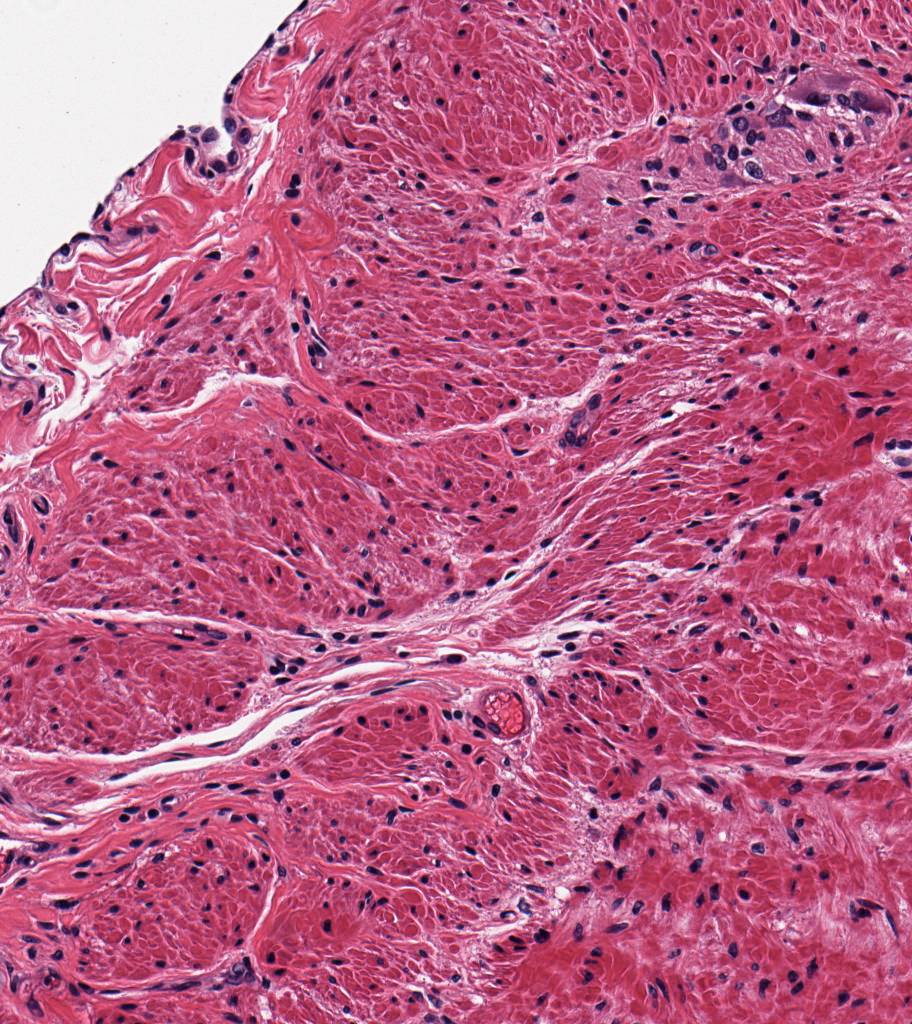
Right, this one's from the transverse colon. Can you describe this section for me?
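You'll see the muscle bundles heading off in different directions, some cut across and others cut along their length. There aren't any glands or epithelium-lined structures anywhere in the field. No fat cells turn up anywhere in it either. Up at the top-left edge, the tissue finishes in a band of wavy pink collagen fibres.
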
